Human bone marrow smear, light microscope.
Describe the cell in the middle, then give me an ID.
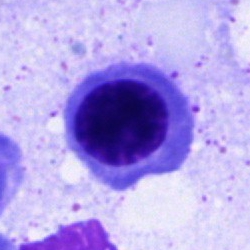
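Looking at this cell, its outline seems roughly round. The chromatin comes out dark purple and densely stained. I notice the rim of cytoplasm is wider on the right side of the nucleus than on the left. That cytoplasm is blue. So this is an erythroblast.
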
